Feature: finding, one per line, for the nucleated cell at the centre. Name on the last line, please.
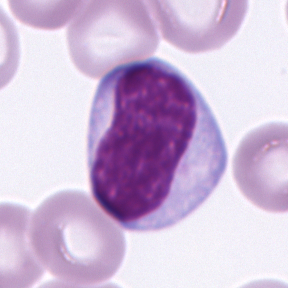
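Nucleus shape: bean-shaped, a shallow indentation on the left.
Position: nucleus off-centre to the left, wider cytoplasm band on the right.
Chromatin: dense, clumped, dark purple, lighter streaks between clumps.
Nucleoli: none distinct.
Name: typical lymphocyte.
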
